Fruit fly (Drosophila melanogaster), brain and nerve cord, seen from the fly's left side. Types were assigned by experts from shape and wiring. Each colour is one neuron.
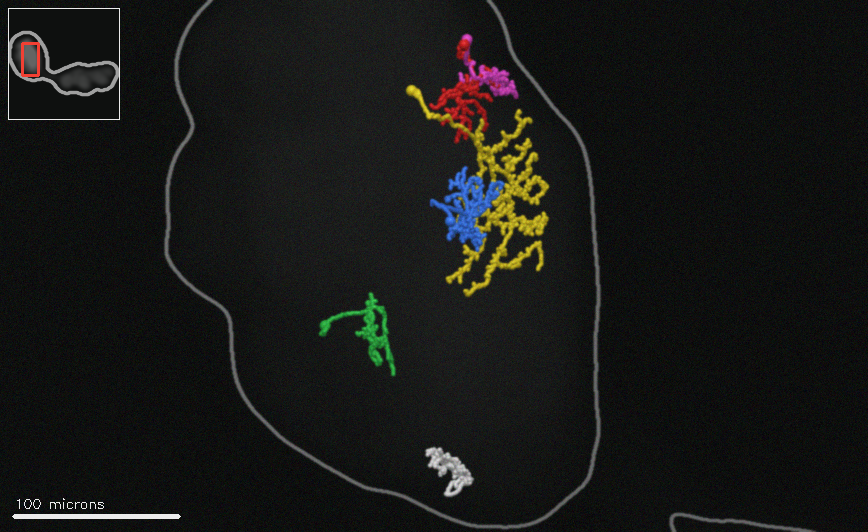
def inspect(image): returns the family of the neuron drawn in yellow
Cm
